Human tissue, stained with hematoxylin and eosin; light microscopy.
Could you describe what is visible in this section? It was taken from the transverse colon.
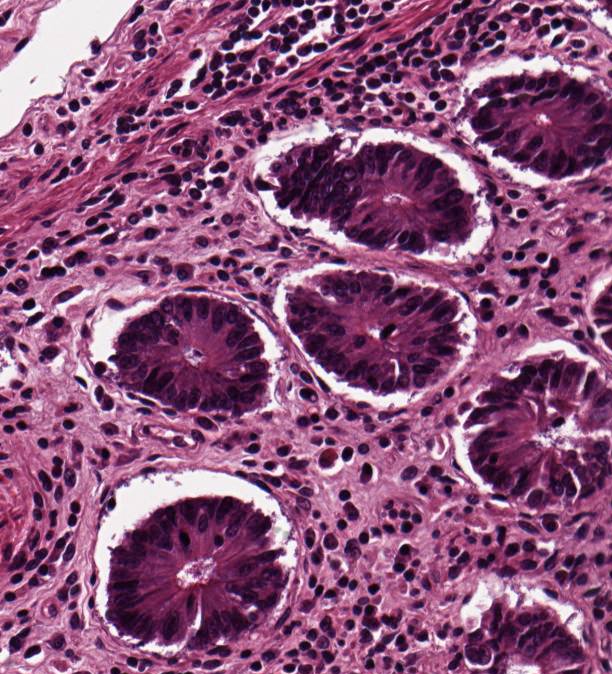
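Several round to oval glands, cut in cross-section, scattered through cellular stroma across the field. Lining: tall columnar cells arranged radially around a small central lumen. Clear mucin-filled goblet cells: scarce. Stroma packed with small round dark nuclei of lymphocytes and plasma cells.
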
